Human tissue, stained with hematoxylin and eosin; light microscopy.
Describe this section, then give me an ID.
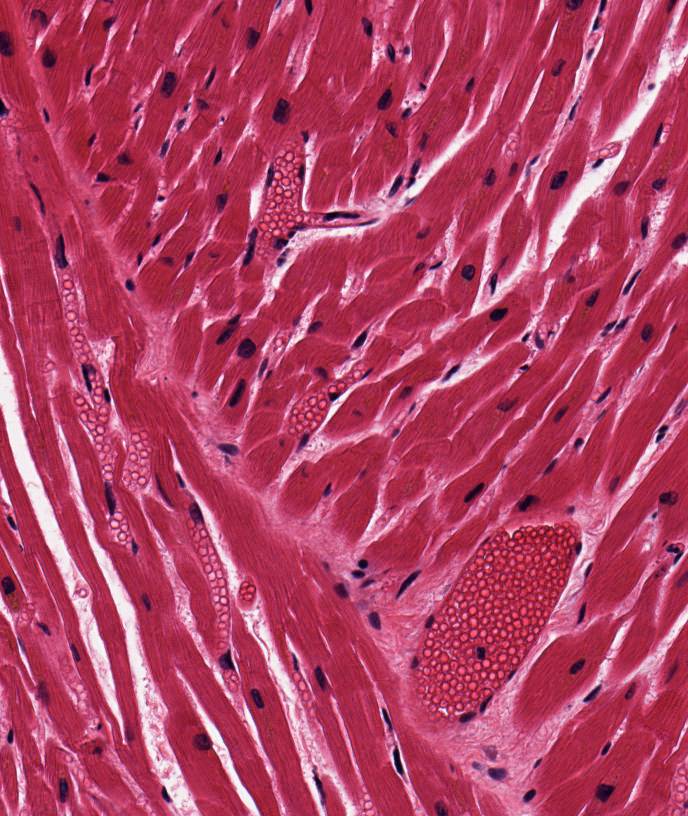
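The muscle fibres branch and join one another into a network. Along the left side they are cut lengthwise, as long parallel strands. A band of pale pink connective tissue runs diagonally from the upper left toward the lower centre, between groups of fibres. Many narrow capillaries between the fibres are filled with red blood cells. The section is from the left ventricle of the heart.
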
